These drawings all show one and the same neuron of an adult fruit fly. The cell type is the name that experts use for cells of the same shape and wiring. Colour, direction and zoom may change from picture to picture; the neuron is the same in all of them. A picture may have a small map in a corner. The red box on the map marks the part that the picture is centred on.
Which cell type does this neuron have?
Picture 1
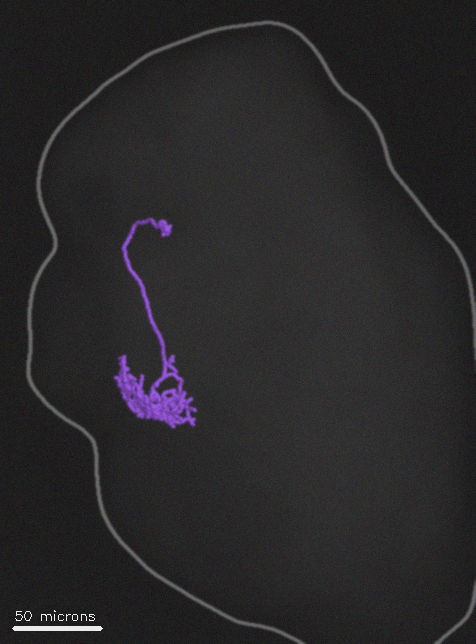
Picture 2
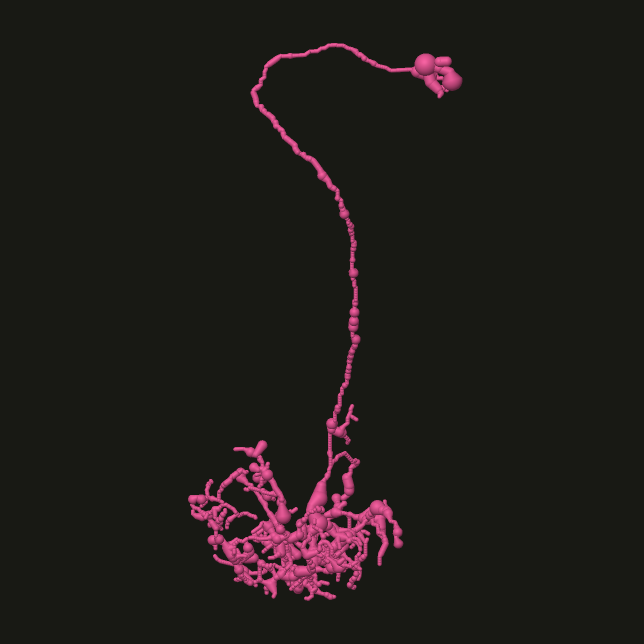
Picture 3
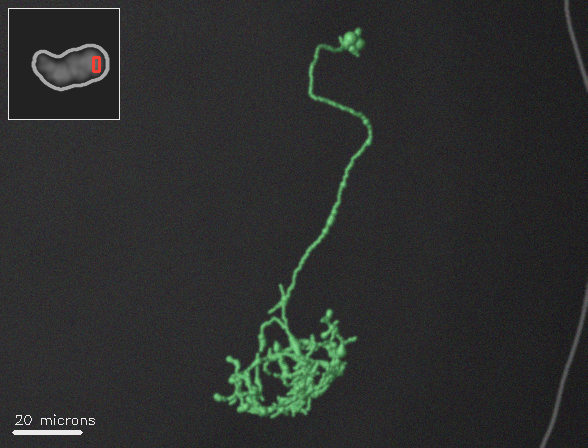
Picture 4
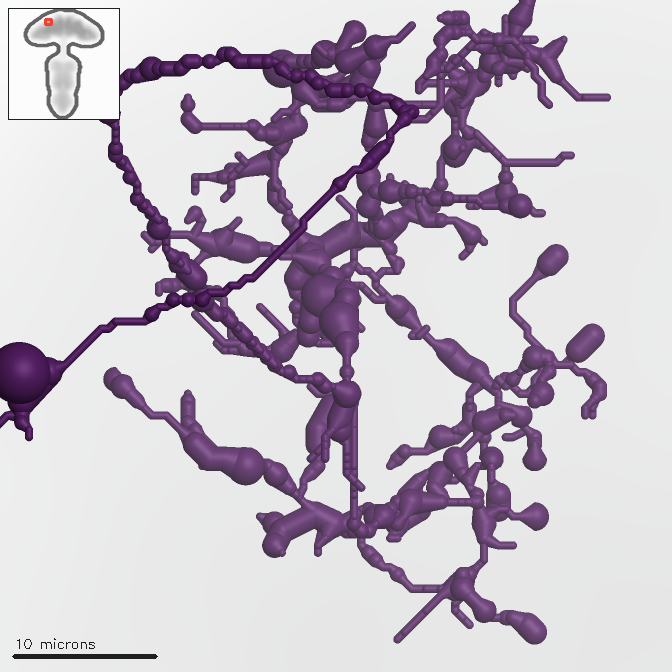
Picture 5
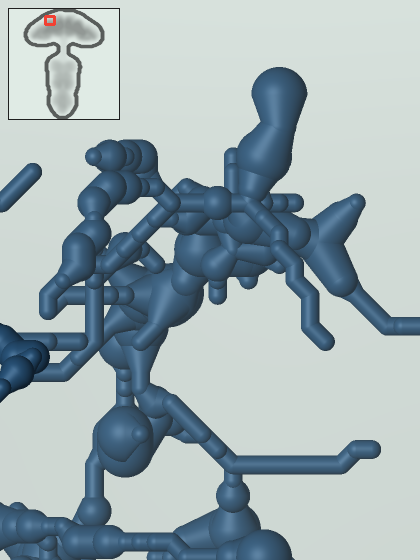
AVLP421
